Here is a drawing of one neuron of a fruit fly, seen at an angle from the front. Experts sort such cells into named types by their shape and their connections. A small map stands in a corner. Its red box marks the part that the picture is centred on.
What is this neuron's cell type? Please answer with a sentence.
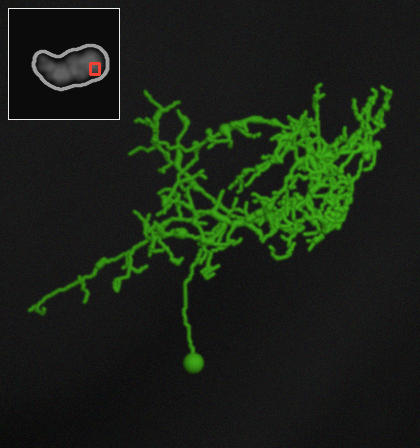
The cell type is CB1463.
